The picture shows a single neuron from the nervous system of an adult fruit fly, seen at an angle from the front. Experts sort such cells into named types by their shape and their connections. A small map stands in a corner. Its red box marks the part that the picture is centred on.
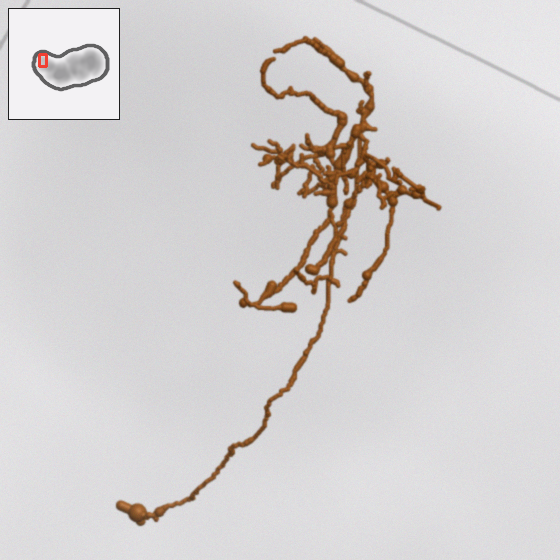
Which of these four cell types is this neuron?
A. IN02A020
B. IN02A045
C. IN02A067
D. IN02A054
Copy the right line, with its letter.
D. IN02A054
